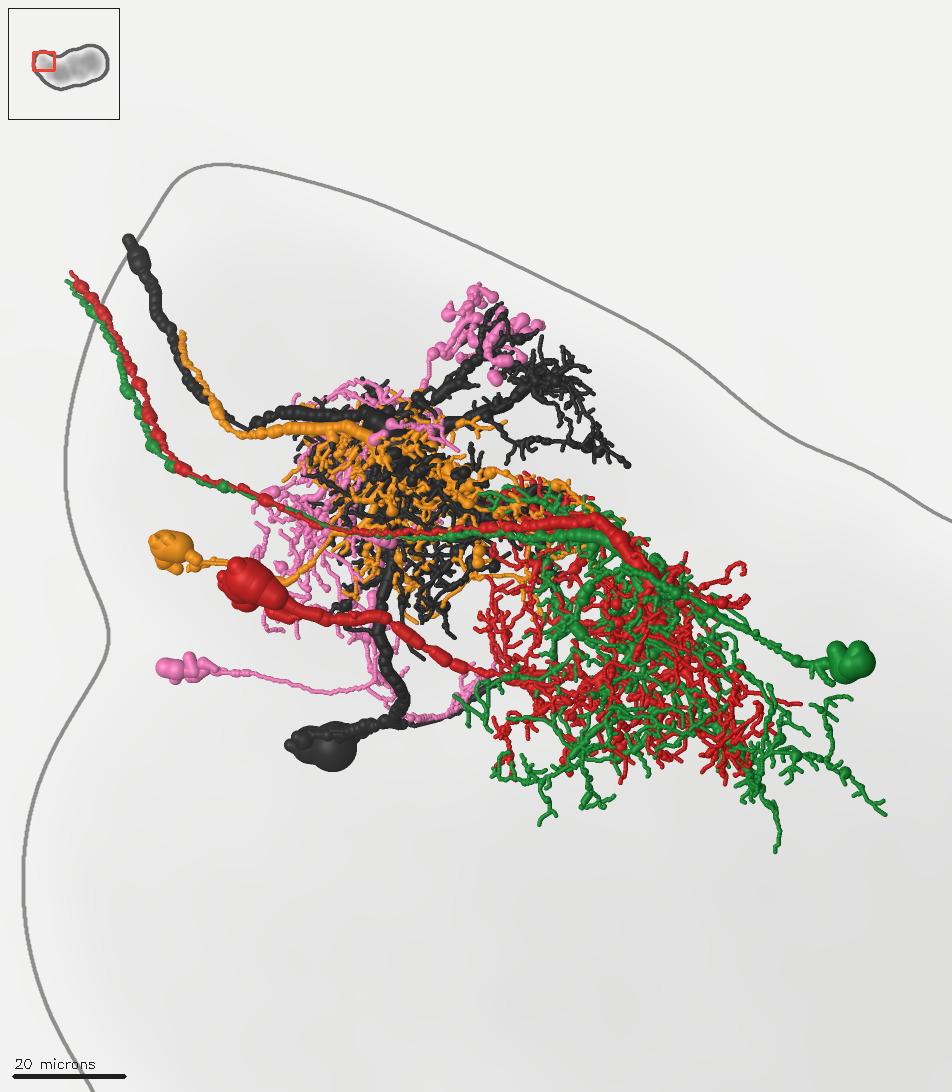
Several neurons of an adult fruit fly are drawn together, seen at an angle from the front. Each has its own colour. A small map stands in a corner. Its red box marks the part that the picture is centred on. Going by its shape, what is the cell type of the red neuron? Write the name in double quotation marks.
"MNad44"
